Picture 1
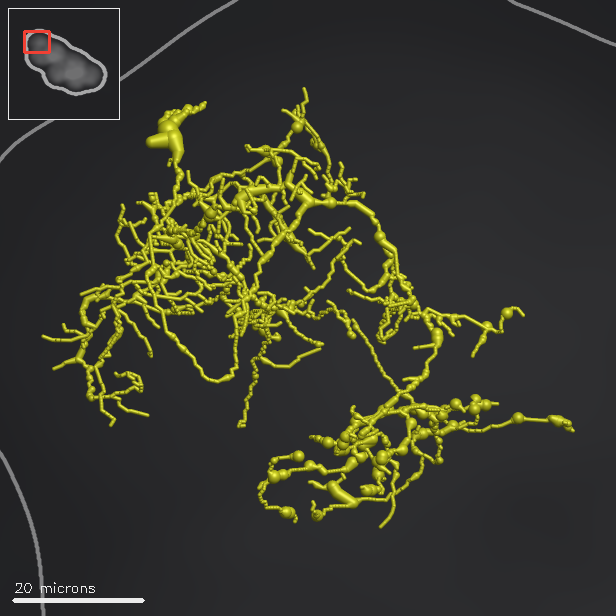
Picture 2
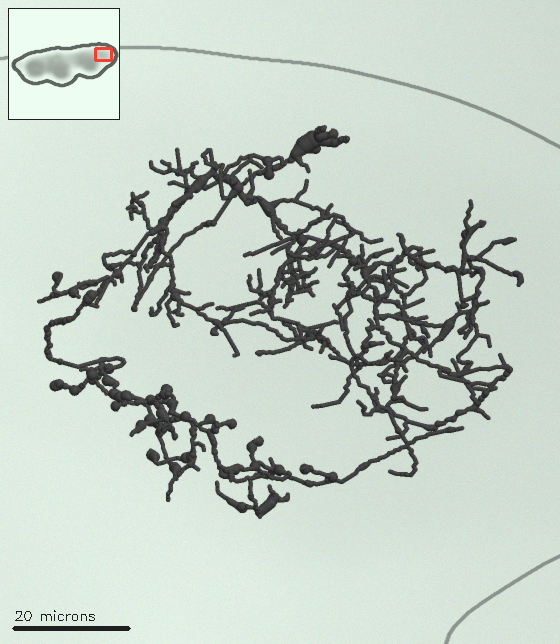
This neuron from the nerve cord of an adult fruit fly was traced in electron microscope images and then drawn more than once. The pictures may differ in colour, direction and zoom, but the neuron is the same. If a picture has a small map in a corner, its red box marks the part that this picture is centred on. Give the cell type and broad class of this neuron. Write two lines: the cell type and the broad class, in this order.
INXXX372
nerve-cord intrinsic neuron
